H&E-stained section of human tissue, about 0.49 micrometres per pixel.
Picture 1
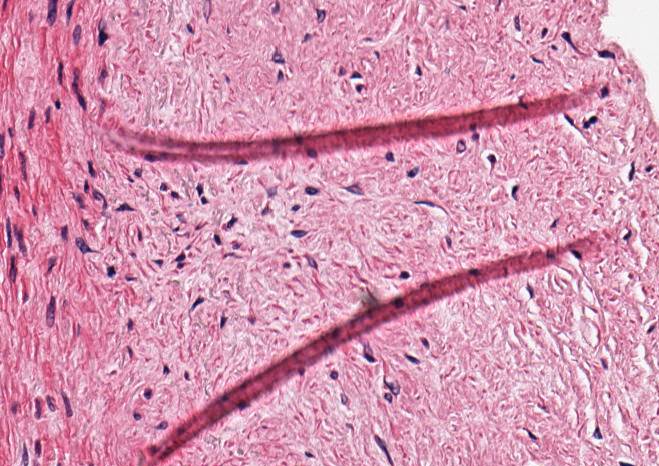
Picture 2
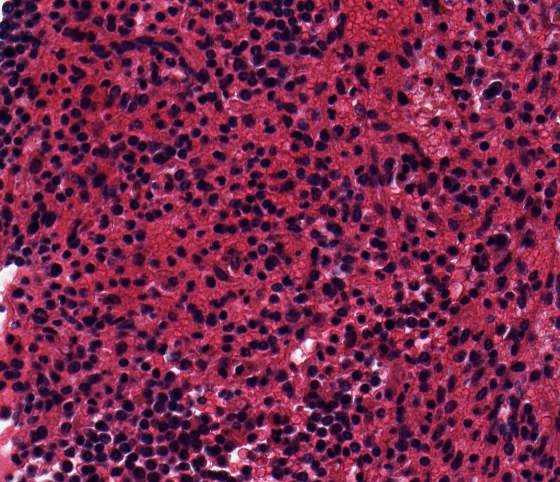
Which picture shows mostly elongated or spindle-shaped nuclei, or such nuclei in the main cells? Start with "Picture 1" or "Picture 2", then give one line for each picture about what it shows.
Picture 1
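Picture 1: The strands carry dark, elongated nuclei lying lengthwise in a single file along them.
Picture 2: Most of the nucleated cells have small, round, darkly stained nuclei.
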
